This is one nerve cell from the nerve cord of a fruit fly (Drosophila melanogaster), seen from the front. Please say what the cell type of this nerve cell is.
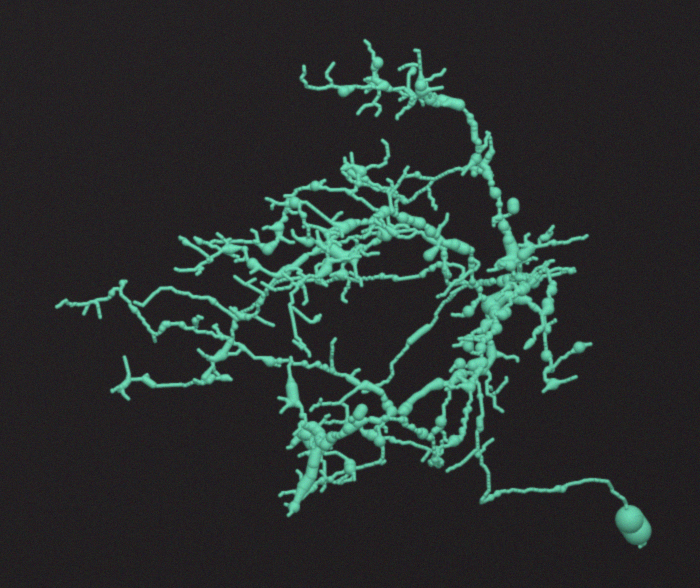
IN20A.22A024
